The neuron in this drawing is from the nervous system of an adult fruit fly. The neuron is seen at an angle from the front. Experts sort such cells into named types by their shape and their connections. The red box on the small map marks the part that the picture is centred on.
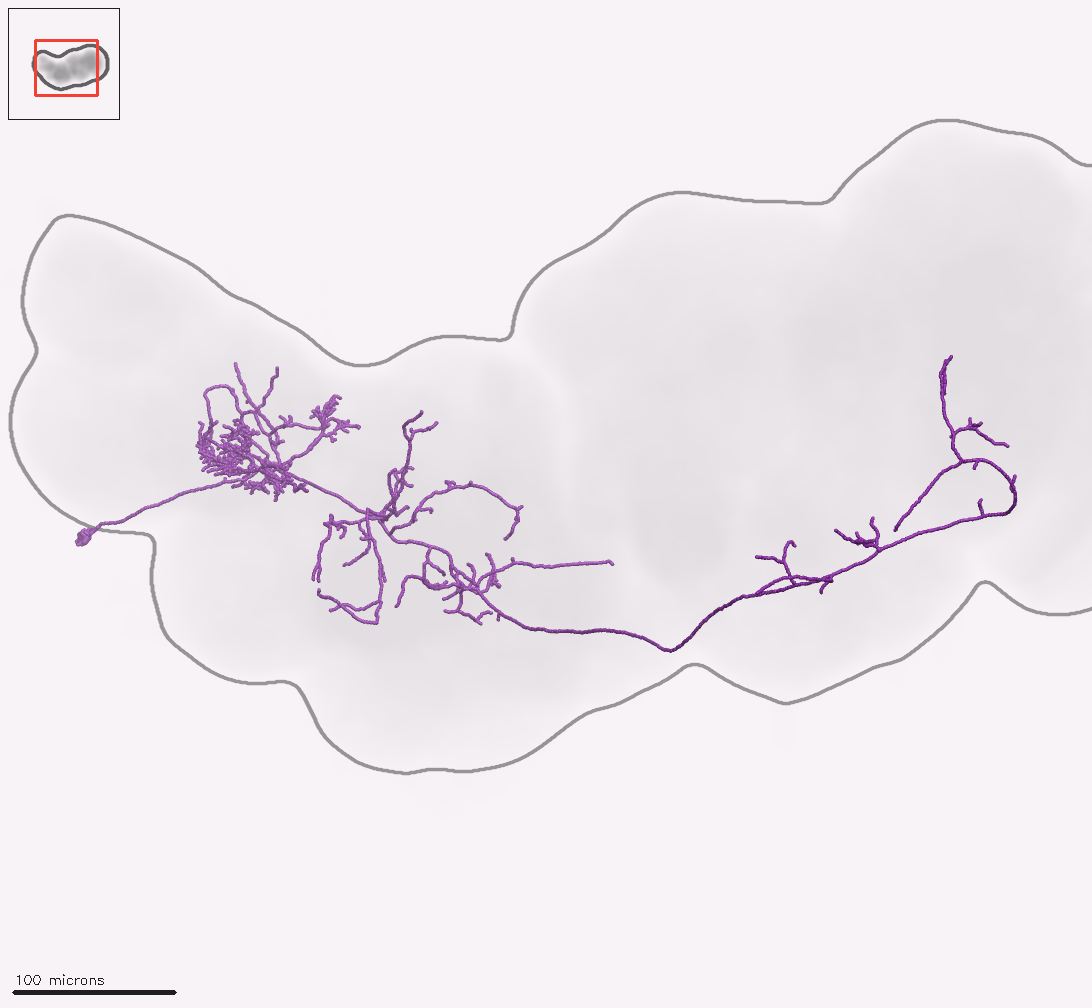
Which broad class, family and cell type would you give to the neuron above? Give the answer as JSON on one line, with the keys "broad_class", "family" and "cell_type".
{"broad_class": "ascending neuron", "family": "hemilineage 08B", "cell_type": "AN08B010"}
